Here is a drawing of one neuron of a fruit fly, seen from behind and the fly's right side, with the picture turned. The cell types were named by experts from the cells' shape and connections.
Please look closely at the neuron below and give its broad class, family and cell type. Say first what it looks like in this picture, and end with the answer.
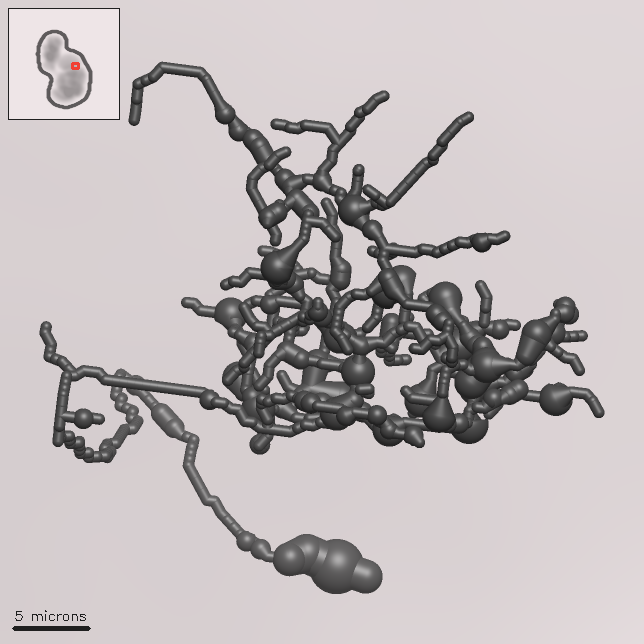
Its cell body lies at the bottom of the picture. From left to right in the picture it spans about 35 microns. Dozens of branch ends can be seen. This is an optic-lobe intrinsic neuron. The family is Mi. It is of cell type Mi16.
